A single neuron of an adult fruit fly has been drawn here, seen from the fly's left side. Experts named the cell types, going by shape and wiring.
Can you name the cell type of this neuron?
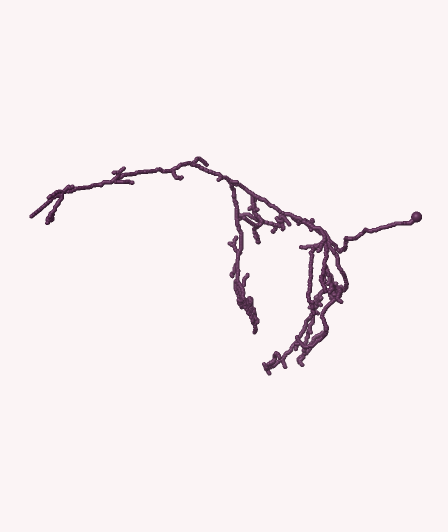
CB2975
